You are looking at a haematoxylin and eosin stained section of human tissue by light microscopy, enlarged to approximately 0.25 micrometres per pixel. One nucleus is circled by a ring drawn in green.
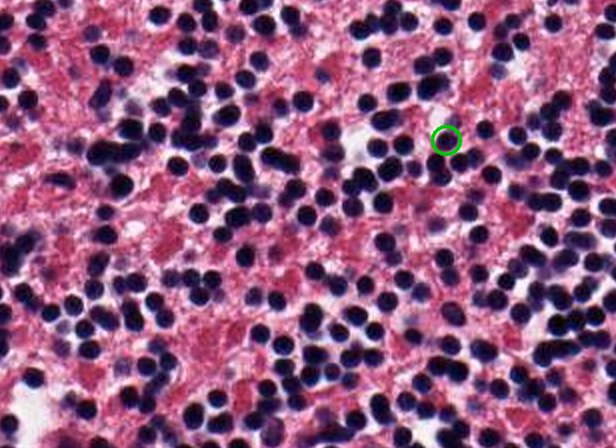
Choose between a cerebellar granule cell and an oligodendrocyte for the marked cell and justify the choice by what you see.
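The marked cell is a cerebellar granule cell. The nucleus is round and stained a dense, fairly even dark purple. It is about the same size as the many round dark nuclei around it.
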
